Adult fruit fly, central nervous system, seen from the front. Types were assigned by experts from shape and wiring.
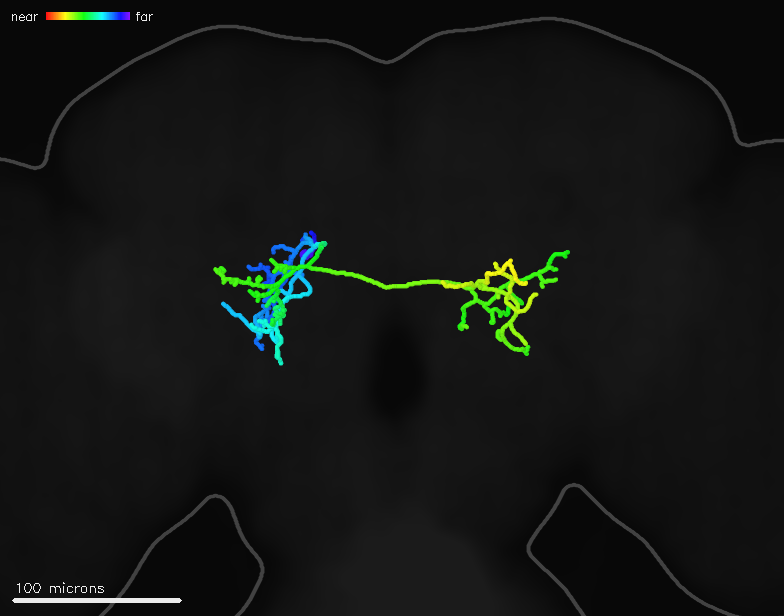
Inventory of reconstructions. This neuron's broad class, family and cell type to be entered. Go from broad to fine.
central-brain intrinsic neuron; hemilineage DM5_central; LAL179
